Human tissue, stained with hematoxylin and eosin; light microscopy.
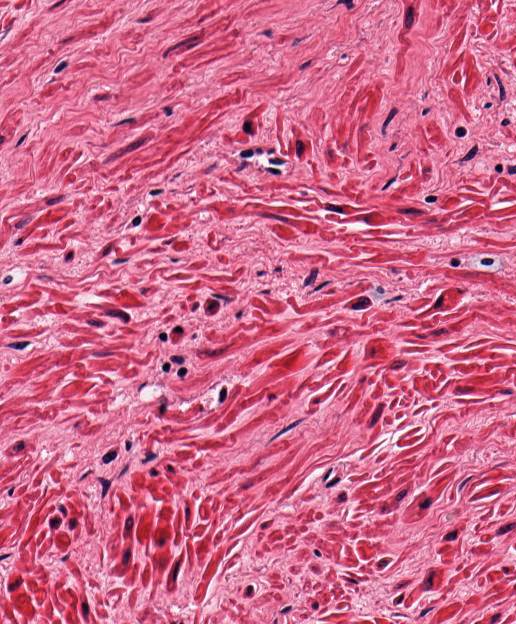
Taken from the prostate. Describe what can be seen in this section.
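Bundles of spindle cells running in several different directions fill the whole field. Their nuclei are small, elongated and darkly stained. Between the bundles lies a small amount of paler pink fibrillary stroma. A few scattered cells show a clear vacuole around the nucleus.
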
